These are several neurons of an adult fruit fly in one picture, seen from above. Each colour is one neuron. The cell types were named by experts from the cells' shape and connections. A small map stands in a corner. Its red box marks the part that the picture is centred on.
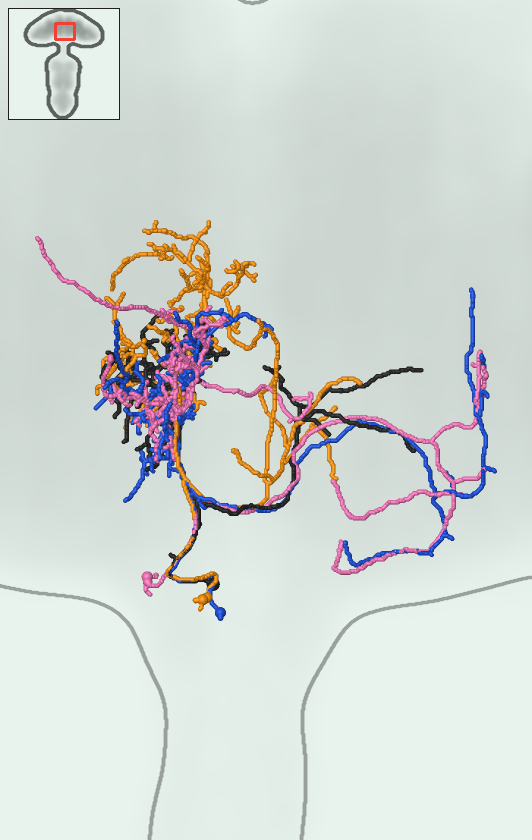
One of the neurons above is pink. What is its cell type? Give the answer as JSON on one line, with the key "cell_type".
{"cell_type": "GNG450"}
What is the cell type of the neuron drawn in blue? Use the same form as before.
{"cell_type": "GNG451"}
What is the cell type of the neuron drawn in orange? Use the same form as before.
{"cell_type": "GNG669"}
